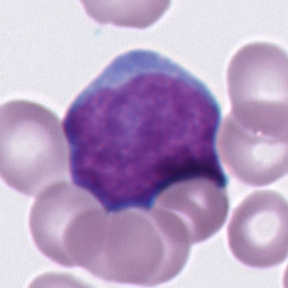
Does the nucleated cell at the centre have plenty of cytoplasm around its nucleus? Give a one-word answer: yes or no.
No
